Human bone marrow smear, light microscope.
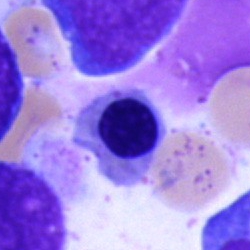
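Erythroblast from a stained bone marrow smear: its chromatin is dense and nearly uniformly dark purple, and the cytoplasm is a pale greyish-blue. The nucleus sits off-centre, over toward the upper right of the cell. You'll notice the outline is somewhat irregular, with a bulge along the lower edge.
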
